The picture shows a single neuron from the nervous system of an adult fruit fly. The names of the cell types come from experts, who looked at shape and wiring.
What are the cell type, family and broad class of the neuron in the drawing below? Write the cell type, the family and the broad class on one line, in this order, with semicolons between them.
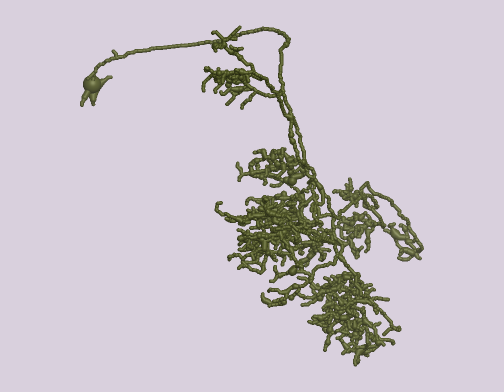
Pm3; Pm; optic-lobe intrinsic neuron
